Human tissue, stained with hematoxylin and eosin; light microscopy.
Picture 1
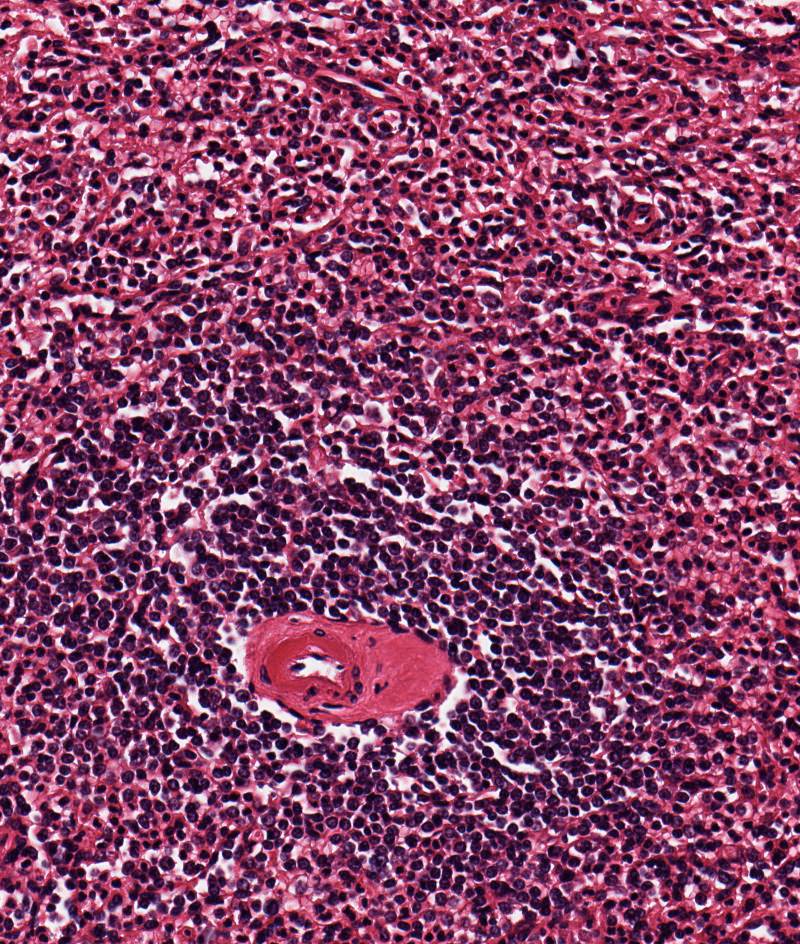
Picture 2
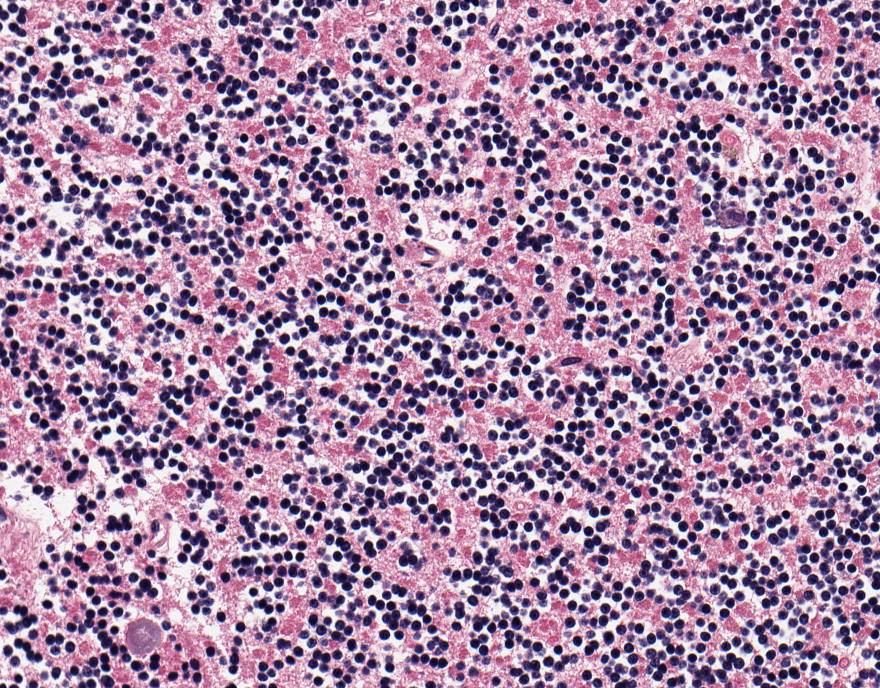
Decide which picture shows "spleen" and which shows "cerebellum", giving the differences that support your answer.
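Let me see: the spleen is picture 1, the cerebellum picture 2. In the spleen, the lower half is a dense sheet of small lymphocytes with round, dark nuclei and scant cytoplasm, packed most tightly in a cuff around the thick-walled vessel. The upper half is looser and pinker, its cells separated by pink strands and many small slit-like spaces. The cerebellum, though, has small round cells with dark, round nuclei and very little cytoplasm packed densely across the whole field, not just half of it. Between the clusters of nuclei lie irregular islands of pink, finely granular material. And there are no glands, epithelium or tubules anywhere.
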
